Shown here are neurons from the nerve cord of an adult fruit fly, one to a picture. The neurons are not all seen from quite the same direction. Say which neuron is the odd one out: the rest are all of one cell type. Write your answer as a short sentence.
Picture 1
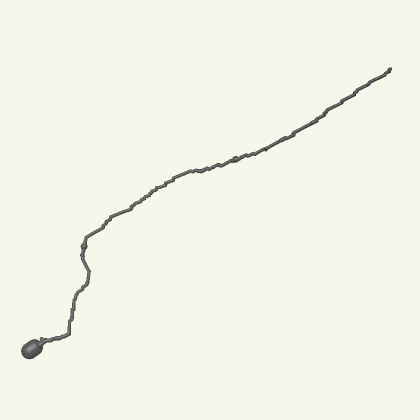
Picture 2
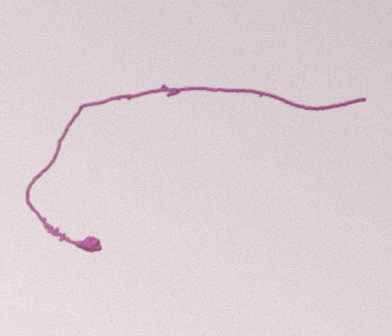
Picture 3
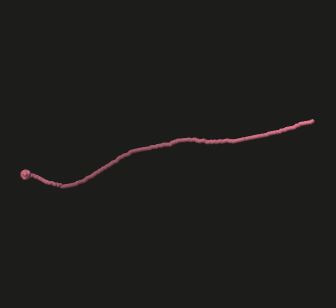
The neuron in picture 2 is of another cell type than the rest.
